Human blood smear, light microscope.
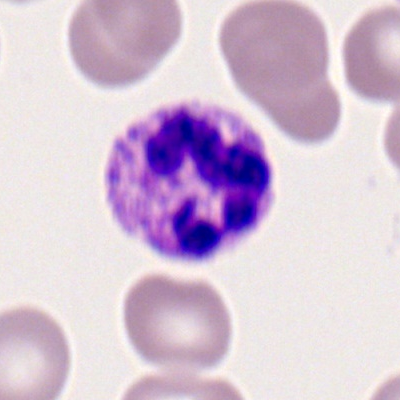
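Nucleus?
Divided into several lobes, lying mostly toward the right side of the cell.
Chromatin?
Dark purple, coarsely clumped.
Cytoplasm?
Pink-violet granules scattered throughout.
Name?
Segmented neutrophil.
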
